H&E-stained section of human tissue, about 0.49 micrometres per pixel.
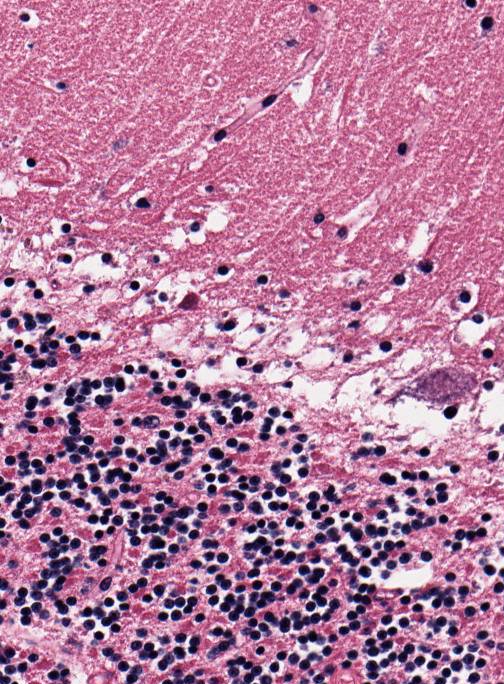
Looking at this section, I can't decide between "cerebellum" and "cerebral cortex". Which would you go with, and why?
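This section is cerebellum, not cerebral cortex. The upper field is pale pink, fine-fibred neuropil with few nuclei, and beneath it the lower field is crowded with granule cells, whose small round dark nuclei have scant cytoplasm.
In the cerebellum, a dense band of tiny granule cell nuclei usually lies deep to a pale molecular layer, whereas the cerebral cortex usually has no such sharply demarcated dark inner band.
Small pink islands free of nuclei are scattered among the granule cells, and no epithelium or glands appear anywhere in the field.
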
